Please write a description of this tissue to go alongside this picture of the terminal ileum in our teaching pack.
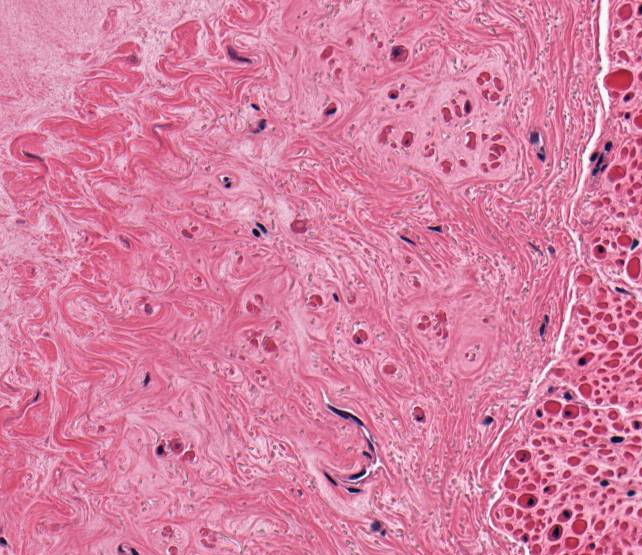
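Two components are present. Along the right edge lies a densely packed region of small round eosinophilic profiles of varying size, separated by thin pale rims. The remainder, the left and central parts, is collagenous tissue made of wavy, densely eosinophilic bundles. This stroma is sparsely cellular, containing scattered small, dark, elongated nuclei.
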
